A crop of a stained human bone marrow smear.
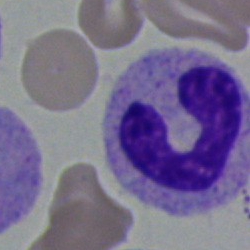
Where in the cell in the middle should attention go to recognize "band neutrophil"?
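First, the nucleus is one thick curved band shaped like a horseshoe, not split into separate lobes.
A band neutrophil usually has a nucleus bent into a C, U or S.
This horseshoe matches the U.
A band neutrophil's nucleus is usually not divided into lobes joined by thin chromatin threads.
The unsplit band here fits that too. Otherwise, the curve opens upward, the chromatin is dark purple and condensed with a few paler patches, and fine purple granules are scattered through the cytoplasm.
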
